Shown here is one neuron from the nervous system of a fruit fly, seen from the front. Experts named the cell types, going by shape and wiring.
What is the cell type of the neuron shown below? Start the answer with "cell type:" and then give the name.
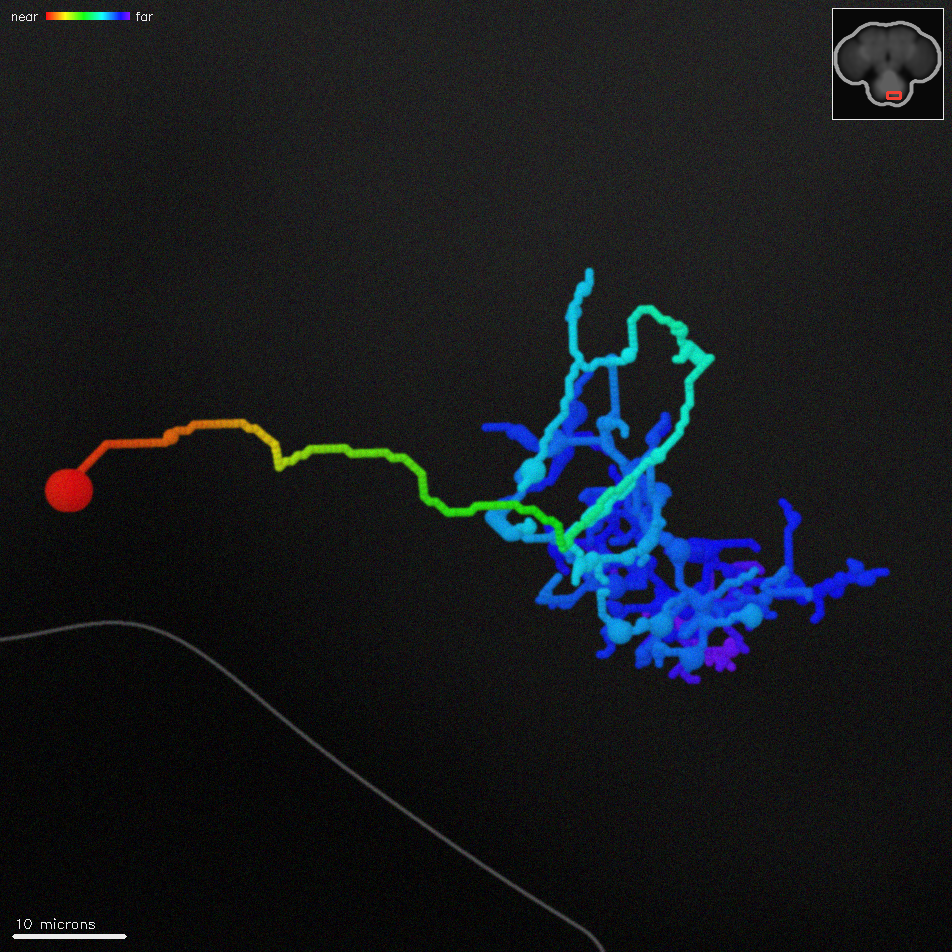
cell type: IN14A118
